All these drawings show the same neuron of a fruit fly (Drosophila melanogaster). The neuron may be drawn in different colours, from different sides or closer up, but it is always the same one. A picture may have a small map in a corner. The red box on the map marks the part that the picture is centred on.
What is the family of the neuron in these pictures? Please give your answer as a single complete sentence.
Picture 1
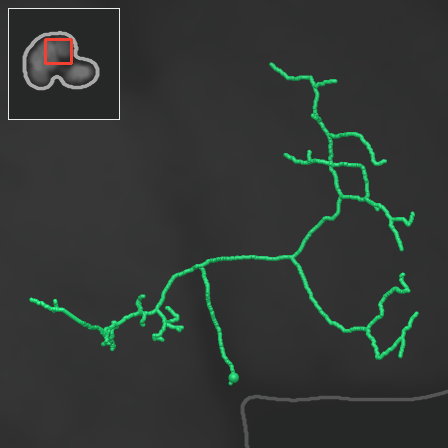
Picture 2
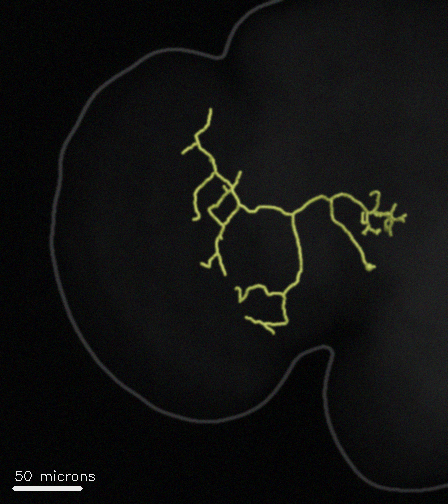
Family LPT is where this neuron is grouped.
